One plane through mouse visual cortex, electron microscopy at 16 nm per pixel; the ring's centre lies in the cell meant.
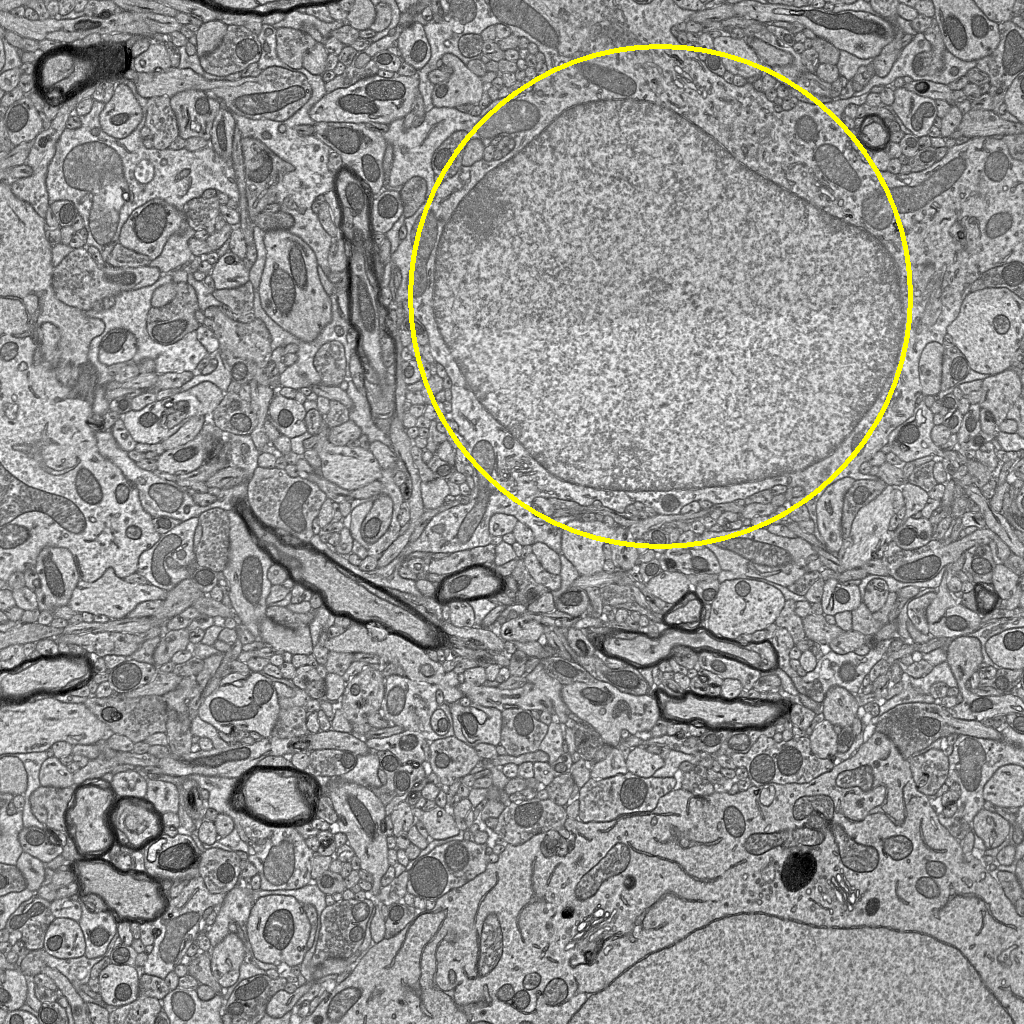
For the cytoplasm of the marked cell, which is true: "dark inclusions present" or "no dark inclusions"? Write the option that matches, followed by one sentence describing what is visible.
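No dark inclusions. No dark dense bodies are seen in the cytoplasm around the nucleus.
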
